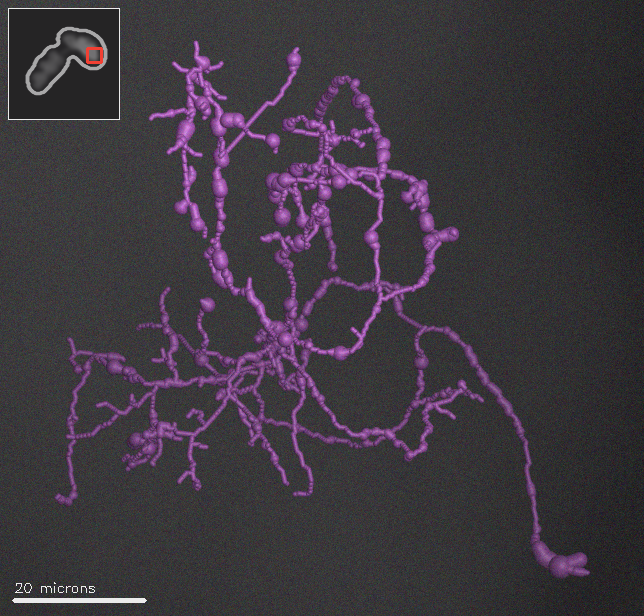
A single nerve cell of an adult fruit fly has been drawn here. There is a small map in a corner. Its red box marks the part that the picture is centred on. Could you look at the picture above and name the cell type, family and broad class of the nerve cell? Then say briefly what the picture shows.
The cell type is LHAD1f3_b. Its family is hemilineage SLPal1. Its broad class is central-brain intrinsic neuron. The cell body is at the lower right of the picture. By the scale bar it is about 80 microns wide in this view. The picture shows dozens of branch ends.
